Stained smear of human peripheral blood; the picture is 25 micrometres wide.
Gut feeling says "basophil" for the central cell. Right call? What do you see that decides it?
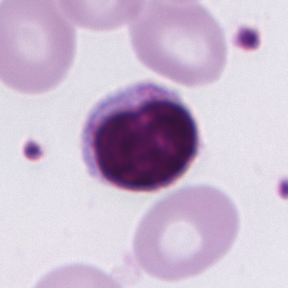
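Let's go through it one feature at a time, beginning with the outline, which is roughly round. Now the nucleus: you can see a shallow notch in its upper edge, so its outline can be followed, and that goes against basophil.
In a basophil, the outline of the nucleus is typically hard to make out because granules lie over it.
Next, the chromatin is dark purple and coarsely clumped, which goes with large granular lymphocyte.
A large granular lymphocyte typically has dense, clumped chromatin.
The cytoplasm is pale lilac-blue, and that also goes with large granular lymphocyte.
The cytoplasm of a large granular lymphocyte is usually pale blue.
Size does not count against basophil: the cell is about 10 micrometres across.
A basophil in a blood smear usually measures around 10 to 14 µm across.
The nucleus is about 9 by 8 micrometres and fills about 70% of the cell's area; no nucleolus stands out, and no red cell touches the cell. Putting it all together, basophil doesn't fit; this is a large granular lymphocyte.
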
